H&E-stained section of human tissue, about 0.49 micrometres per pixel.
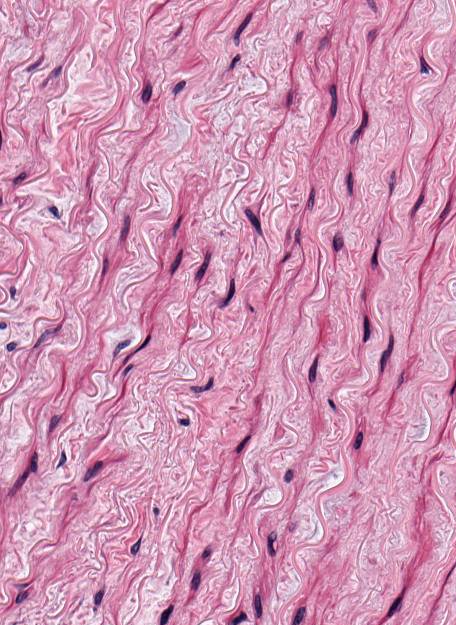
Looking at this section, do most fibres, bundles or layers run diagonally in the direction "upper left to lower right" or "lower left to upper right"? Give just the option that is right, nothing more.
Lower left to upper right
